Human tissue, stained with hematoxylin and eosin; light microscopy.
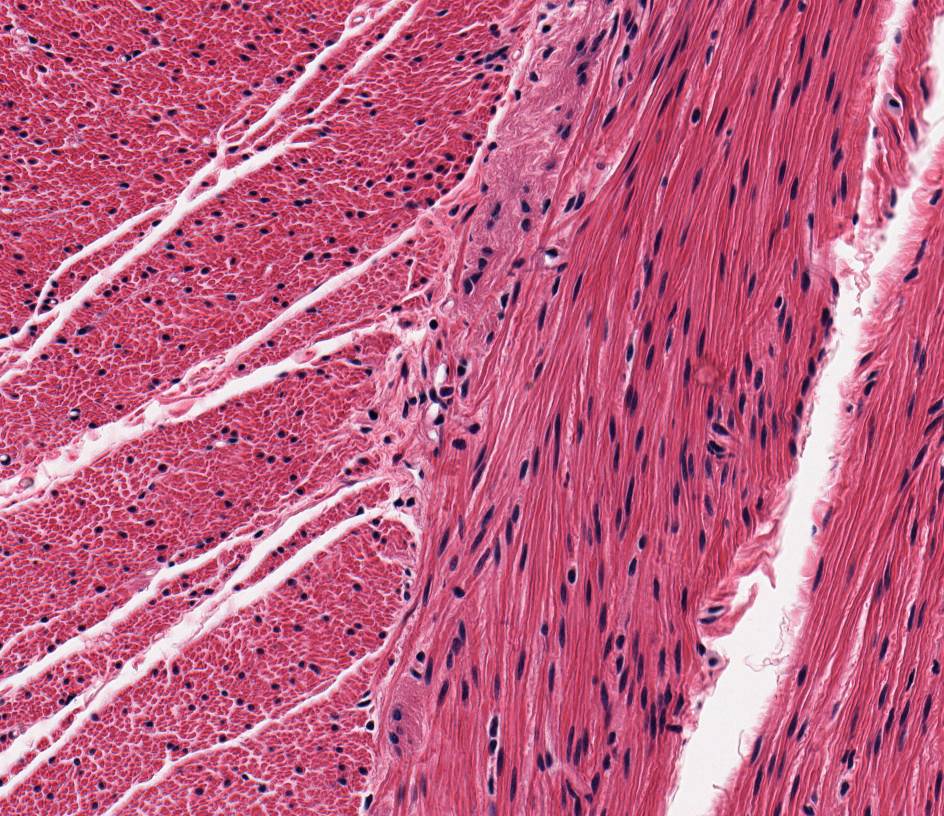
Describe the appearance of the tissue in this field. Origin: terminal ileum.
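Two smooth muscle layers: left cut in cross-section, right cut lengthwise. Lengthwise-cut cells: nuclei dark, elongated, cigar-shaped. Left layer: cells appear as small round pink profiles, only some with a central nucleus. Between the layers, a thin band of paler, looser connective tissue.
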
